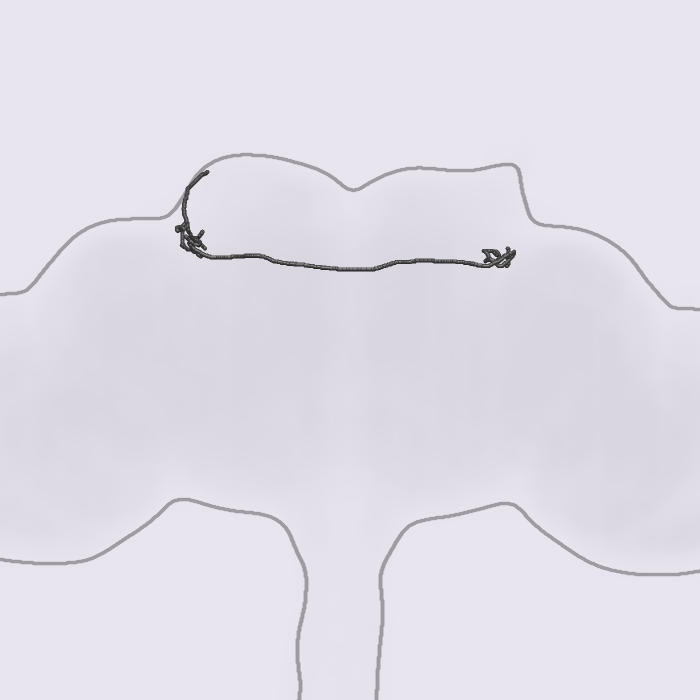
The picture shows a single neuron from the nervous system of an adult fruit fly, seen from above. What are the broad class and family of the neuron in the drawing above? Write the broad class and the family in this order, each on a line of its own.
sensory neuron entering the brain
class olfactory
